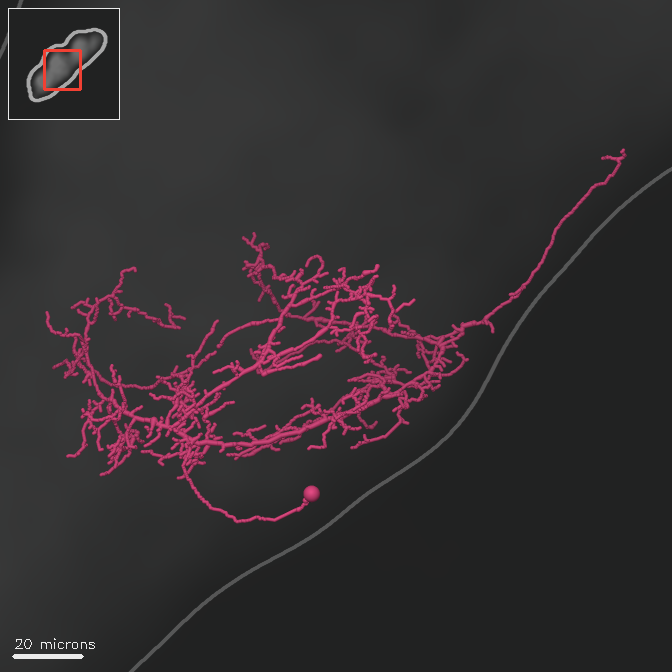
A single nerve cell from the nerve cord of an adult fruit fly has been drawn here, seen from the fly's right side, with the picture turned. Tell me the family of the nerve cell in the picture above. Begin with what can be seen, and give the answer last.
From left to right in the picture it spans about 170 microns. The picture shows more than a hundred branch ends. It is a nerve-cord intrinsic neuron. Its family is hemilineage 17A.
